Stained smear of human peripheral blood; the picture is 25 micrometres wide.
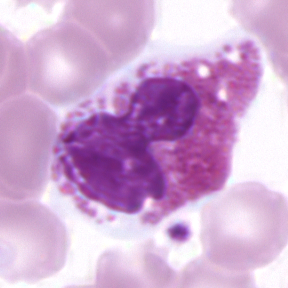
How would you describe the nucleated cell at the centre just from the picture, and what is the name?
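Notice first that the nucleus has two lobes. Around it, the cytoplasm is packed with coarse reddish-pink granules, round and of fairly even size. In the upper right part of the cytoplasm, look for a few small clear spots. This is an eosinophil.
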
